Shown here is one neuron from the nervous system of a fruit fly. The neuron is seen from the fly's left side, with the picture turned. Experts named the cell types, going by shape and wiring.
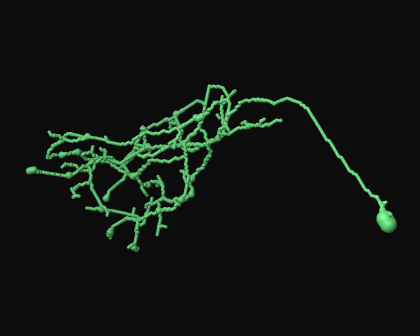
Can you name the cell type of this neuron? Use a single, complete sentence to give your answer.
This neuron belongs to the cell type CRE055.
